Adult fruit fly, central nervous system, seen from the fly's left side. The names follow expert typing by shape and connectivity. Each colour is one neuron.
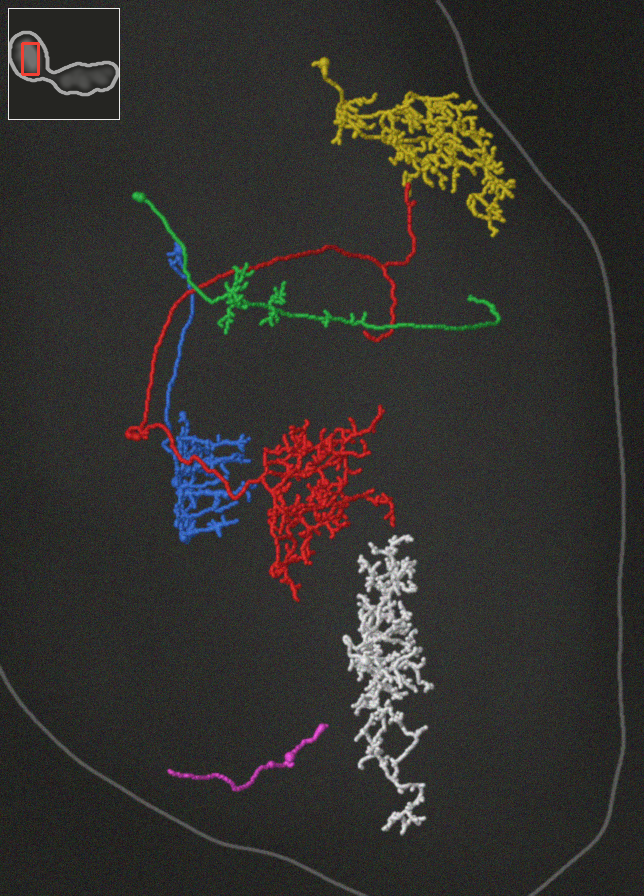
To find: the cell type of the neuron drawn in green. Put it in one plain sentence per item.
The cell type is Tm3.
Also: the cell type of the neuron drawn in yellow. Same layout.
The cell type is Dm1.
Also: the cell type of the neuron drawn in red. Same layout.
The cell type is MeLo1.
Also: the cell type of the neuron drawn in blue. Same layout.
The cell type is Dm9.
